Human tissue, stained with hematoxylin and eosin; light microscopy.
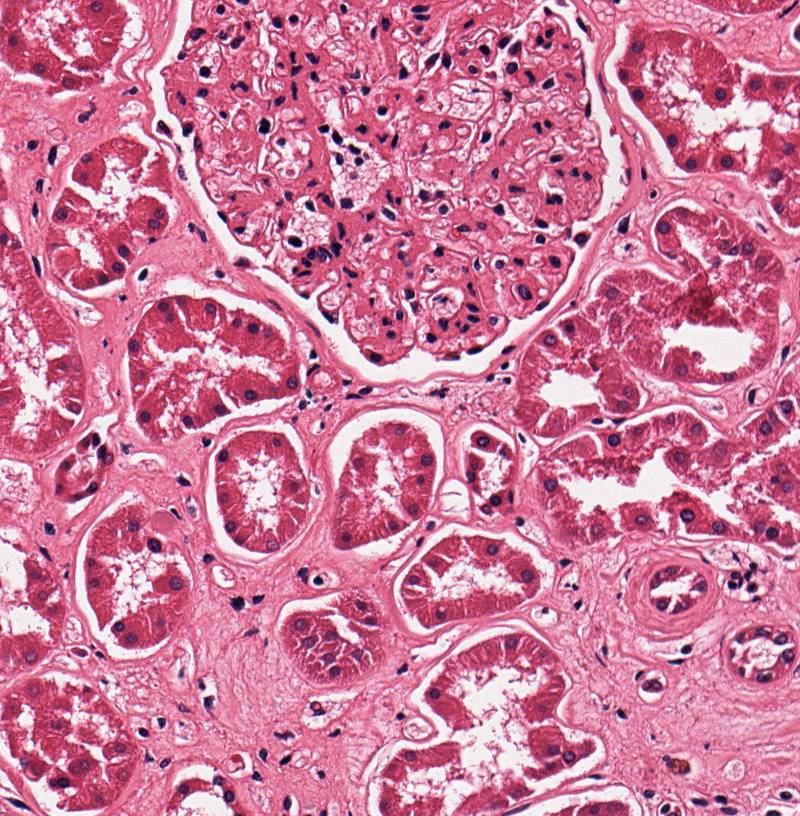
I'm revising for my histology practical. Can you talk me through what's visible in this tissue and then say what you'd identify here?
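There's one large glomerulus in the upper centre, with tubules packed around it on all other sides. Its tuft is paler pink than the tubules around it, and small dark nuclei are scattered all through it. The tubule cells are cuboidal to low columnar, with round nuclei and abundant granular, deeply eosinophilic cytoplasm whose frayed, fluffy apical edge projects into irregular lumens. This is renal cortex.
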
